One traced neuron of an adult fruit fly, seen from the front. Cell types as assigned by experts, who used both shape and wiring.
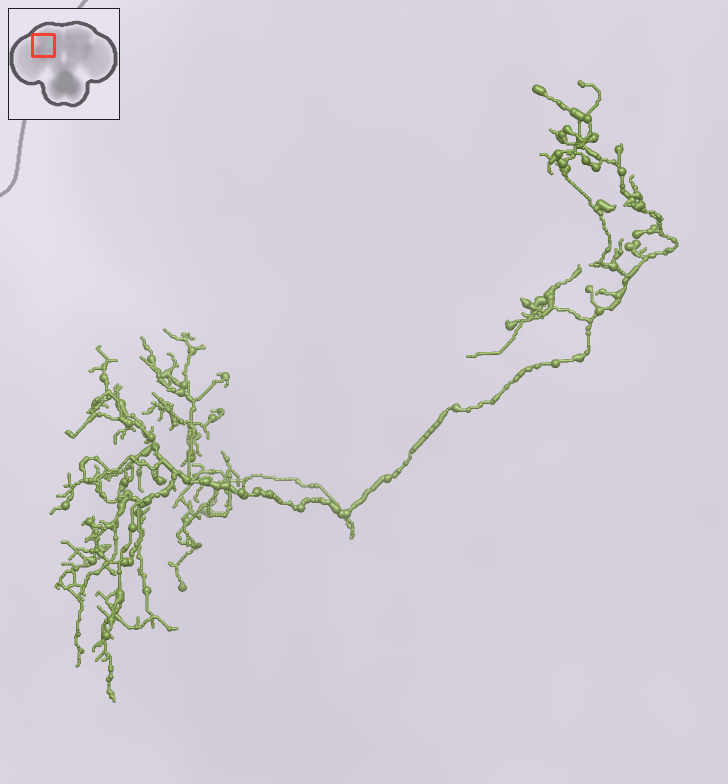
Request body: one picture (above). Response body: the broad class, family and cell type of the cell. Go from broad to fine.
visual projection neuron; LoVP; LoVP62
